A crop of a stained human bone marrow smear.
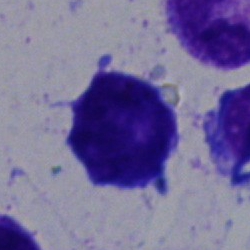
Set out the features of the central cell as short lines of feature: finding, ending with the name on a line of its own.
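Outline: angular, several fairly straight edges rather than a smooth curve
Projection: small, dark, knob-like, at the lower right edge
Bleb: small, pale, round, on the upper right edge
Granules: none distinct
Name: lymphocyte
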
